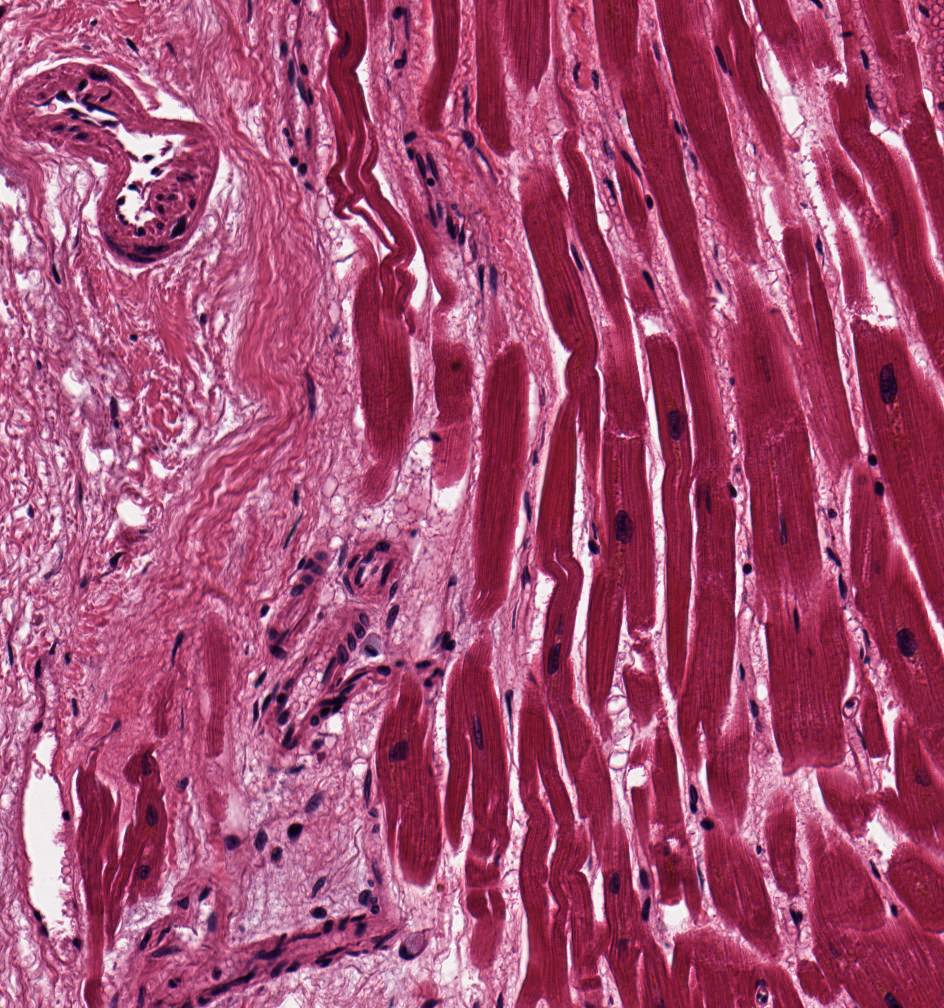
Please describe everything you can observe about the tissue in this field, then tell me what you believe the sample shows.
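You've got muscle fibres across the right two-thirds of the field and connective tissue in the left third. The fibres run roughly from top to bottom, and some of them branch and join their neighbours. Their oval nuclei sit in the centre of each fibre. So that's left ventricle of the heart.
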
